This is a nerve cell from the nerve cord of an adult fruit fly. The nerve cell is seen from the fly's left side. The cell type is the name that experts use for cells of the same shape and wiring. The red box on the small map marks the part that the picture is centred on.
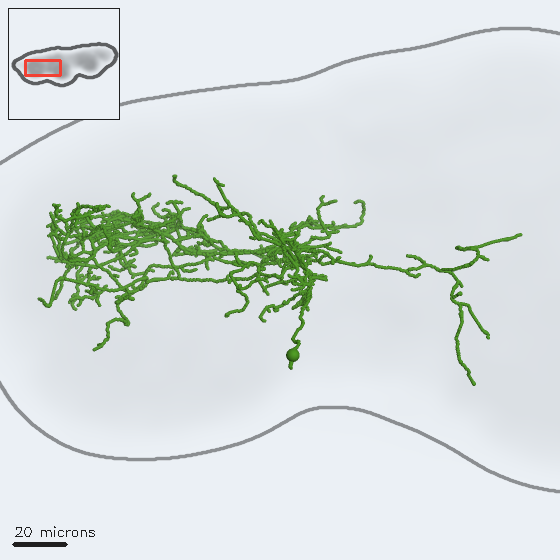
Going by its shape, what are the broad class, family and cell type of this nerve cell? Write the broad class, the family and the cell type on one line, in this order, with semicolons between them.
nerve-cord intrinsic neuron; hemilineage 12A; IN12A037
